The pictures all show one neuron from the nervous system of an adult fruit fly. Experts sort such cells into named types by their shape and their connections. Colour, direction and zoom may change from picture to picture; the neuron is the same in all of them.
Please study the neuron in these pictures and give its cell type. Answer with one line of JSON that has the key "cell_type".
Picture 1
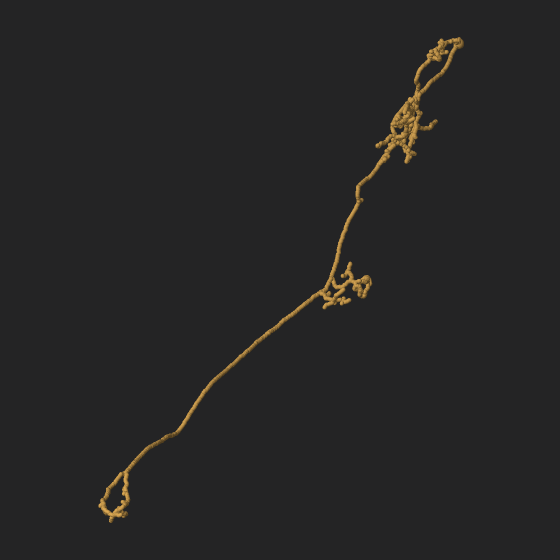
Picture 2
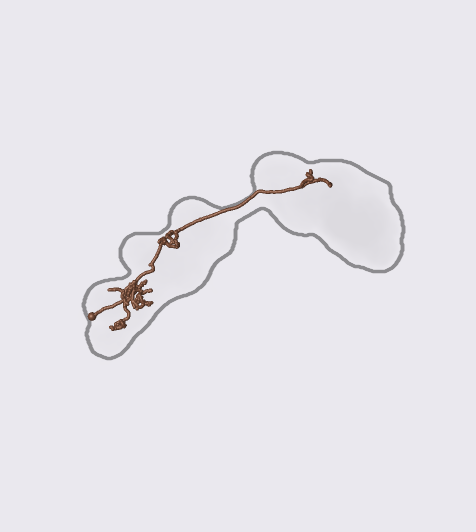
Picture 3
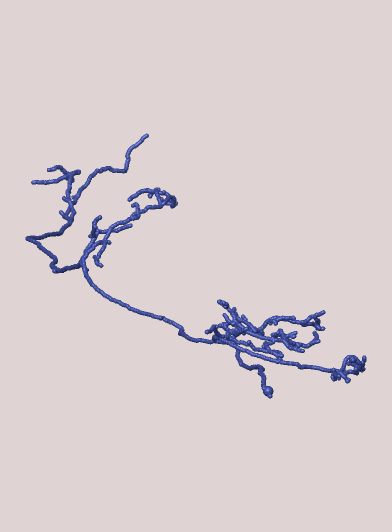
{"cell_type": "AN05B068"}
